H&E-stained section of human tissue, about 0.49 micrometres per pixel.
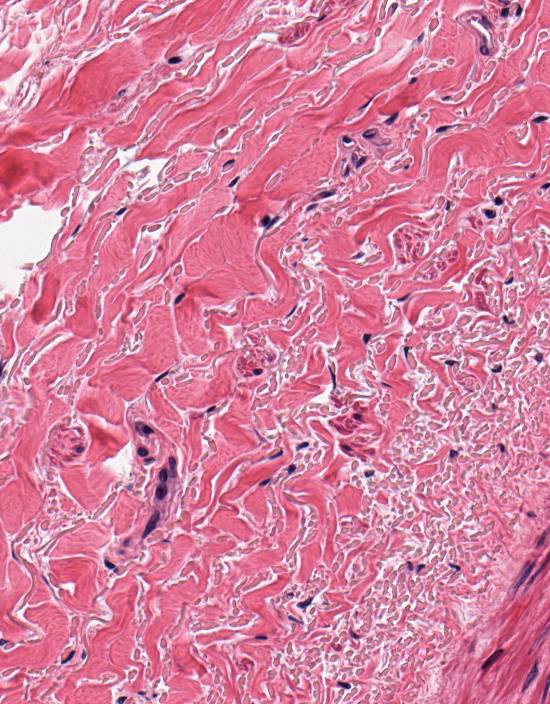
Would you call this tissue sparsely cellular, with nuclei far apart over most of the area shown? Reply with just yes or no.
Yes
